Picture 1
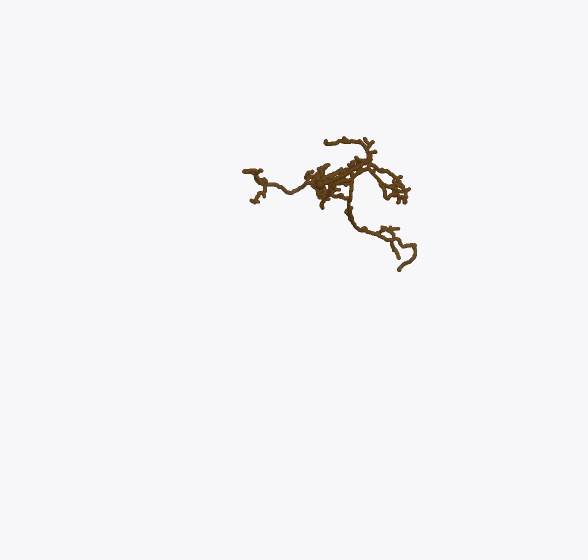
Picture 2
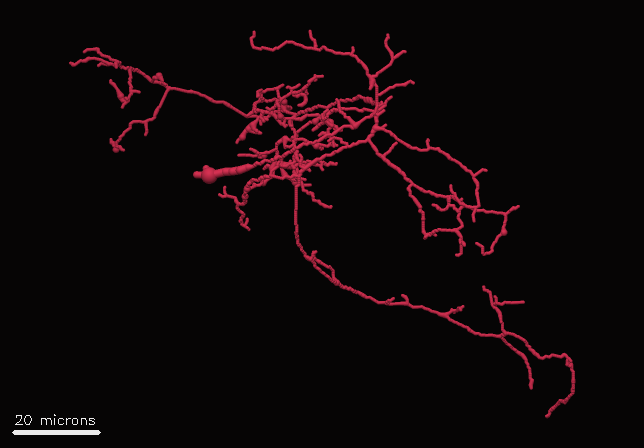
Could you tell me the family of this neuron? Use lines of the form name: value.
family: class DAN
